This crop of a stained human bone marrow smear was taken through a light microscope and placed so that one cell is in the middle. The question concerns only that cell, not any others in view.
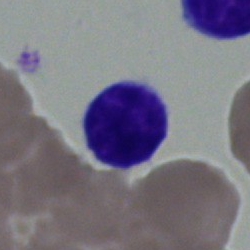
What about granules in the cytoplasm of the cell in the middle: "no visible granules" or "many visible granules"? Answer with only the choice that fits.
No visible granules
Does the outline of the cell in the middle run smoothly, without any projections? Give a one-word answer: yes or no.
Yes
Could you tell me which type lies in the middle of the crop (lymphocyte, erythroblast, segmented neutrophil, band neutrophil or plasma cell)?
lymphocyte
